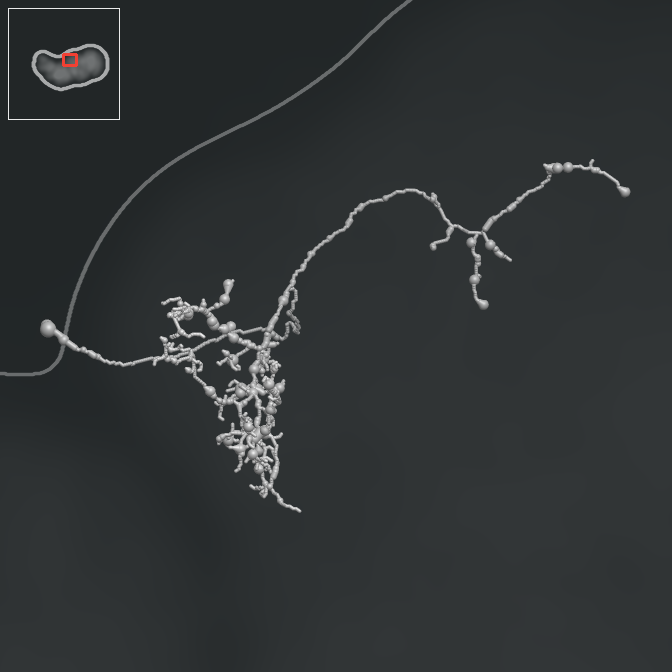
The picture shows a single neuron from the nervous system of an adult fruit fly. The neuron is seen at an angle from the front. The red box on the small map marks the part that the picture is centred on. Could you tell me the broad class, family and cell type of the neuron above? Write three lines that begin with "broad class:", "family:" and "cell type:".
broad class: central-brain intrinsic neuron
family: hemilineage SLPp&v1_posterior
cell type: LHPV4g1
